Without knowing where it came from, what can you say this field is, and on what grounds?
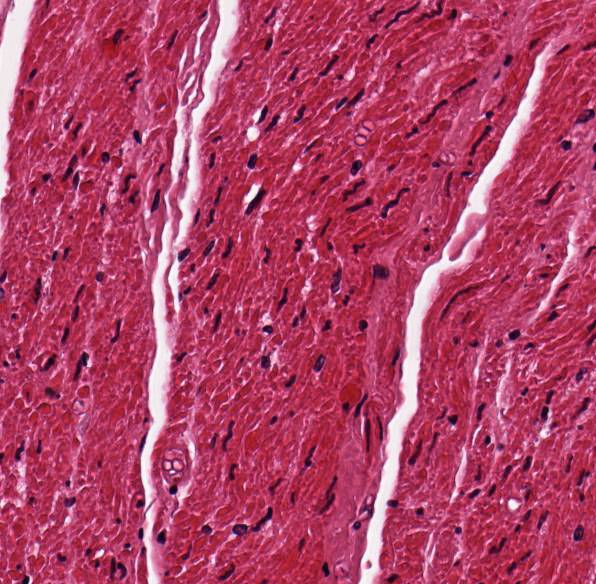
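Oh, that's smooth muscle. Closely packed fibres, all cut lengthwise, run almost straight from top to bottom, with deeply eosinophilic, dense red cytoplasm and dark, elongated nuclei lined up along the fibres.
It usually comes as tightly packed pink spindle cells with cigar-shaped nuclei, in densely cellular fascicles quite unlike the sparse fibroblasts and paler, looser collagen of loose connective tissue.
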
